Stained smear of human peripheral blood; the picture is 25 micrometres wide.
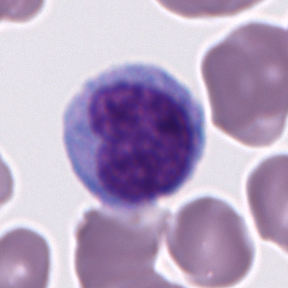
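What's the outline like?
Round and smooth, about 13 micrometres across.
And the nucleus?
About 10 micrometres across, filling about 60% of the cell's area, with a shallow notch on its left side and dark purple, coarsely clumped chromatin with paler patches between.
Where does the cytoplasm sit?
Its widest band is on the left side of the nucleus.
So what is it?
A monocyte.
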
